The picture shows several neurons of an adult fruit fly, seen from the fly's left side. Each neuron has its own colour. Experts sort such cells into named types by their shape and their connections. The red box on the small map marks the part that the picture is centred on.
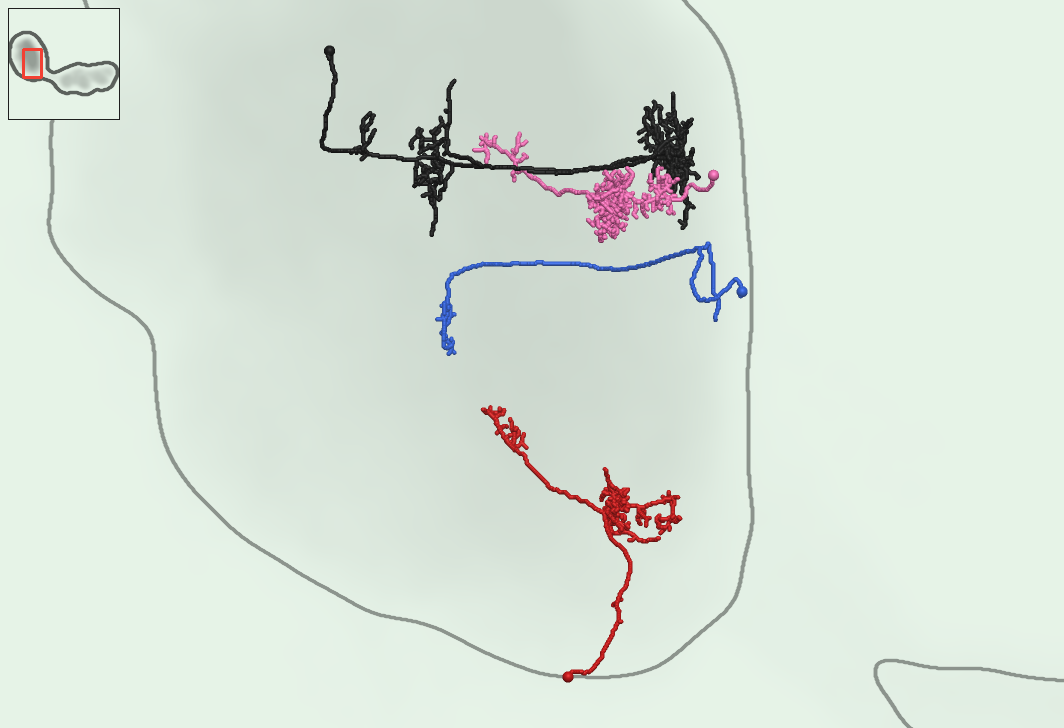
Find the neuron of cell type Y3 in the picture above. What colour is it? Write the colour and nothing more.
pink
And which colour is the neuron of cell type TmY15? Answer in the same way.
black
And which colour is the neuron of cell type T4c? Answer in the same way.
blue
